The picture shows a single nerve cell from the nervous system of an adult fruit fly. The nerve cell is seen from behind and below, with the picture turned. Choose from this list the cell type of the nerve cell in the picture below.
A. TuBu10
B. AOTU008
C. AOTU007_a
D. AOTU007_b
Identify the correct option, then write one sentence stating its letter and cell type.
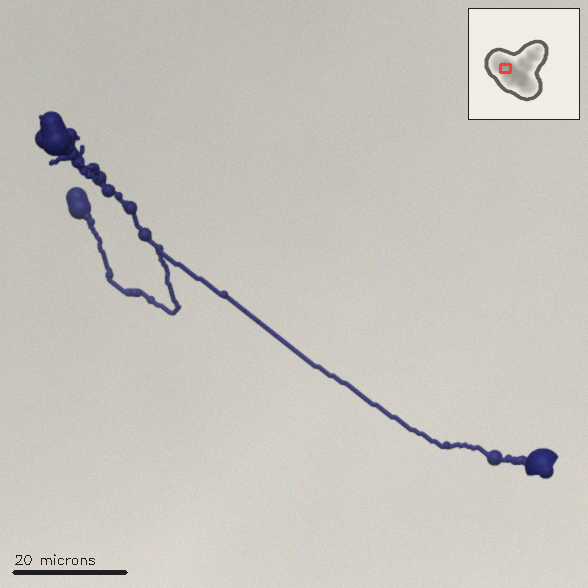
It is option A, TuBu10, that gives the cell type of the nerve cell.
